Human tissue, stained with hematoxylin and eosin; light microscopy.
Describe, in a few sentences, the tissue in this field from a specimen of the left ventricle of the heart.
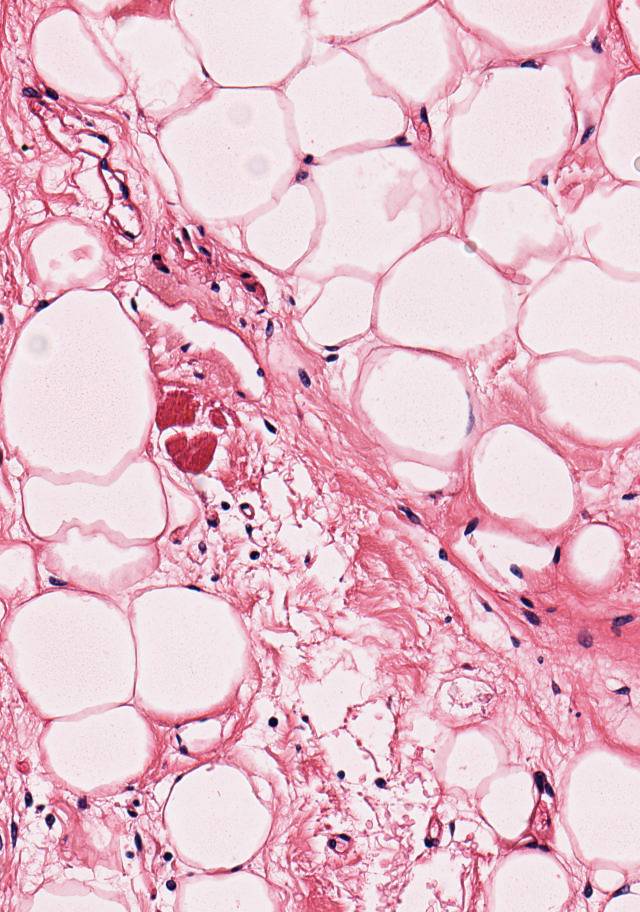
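Mature adipocytes occupy most of the field as large, rounded, pale vacuoles bounded by thin membranes. Crossing them diagonally from upper left to lower right is a band of loose, wispy, pink connective tissue; on the left side, about midway down, this band holds a small cluster of red blood cells. Neither epithelium nor glands are present.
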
